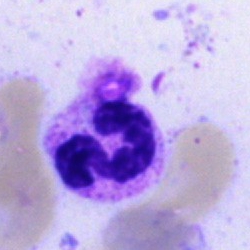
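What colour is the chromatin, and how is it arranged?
It is dark purple and densely clumped.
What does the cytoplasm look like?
It is pale pinkish-lilac, with fine pinkish-purple granules scattered through it.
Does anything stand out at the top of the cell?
Yes, a pale ragged bulge projects from there.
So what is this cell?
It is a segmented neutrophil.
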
